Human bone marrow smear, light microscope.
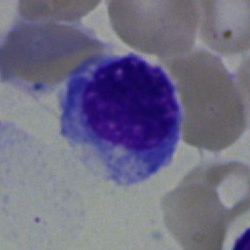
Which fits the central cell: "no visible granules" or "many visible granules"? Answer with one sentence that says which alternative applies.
The cytoplasm of the cell lacks visible granules entirely.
